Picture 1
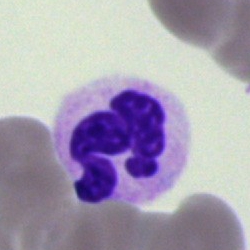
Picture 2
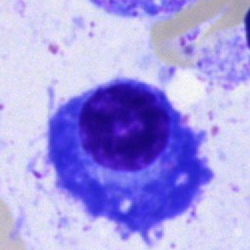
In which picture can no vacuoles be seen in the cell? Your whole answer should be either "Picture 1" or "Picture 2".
Picture 1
